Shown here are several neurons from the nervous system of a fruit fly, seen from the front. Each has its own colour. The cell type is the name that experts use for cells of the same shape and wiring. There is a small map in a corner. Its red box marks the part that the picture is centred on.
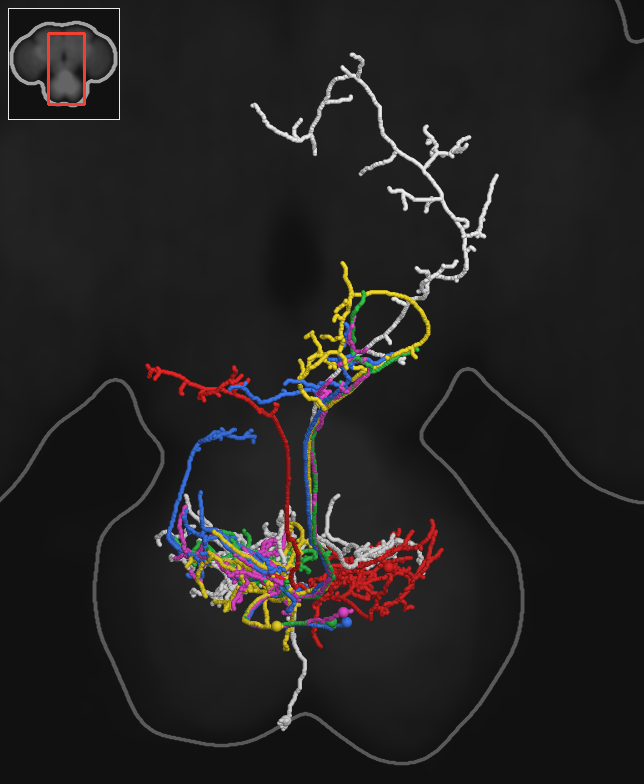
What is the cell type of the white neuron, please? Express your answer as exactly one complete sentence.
Among cell types, the one for this neuron is AN06B034.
